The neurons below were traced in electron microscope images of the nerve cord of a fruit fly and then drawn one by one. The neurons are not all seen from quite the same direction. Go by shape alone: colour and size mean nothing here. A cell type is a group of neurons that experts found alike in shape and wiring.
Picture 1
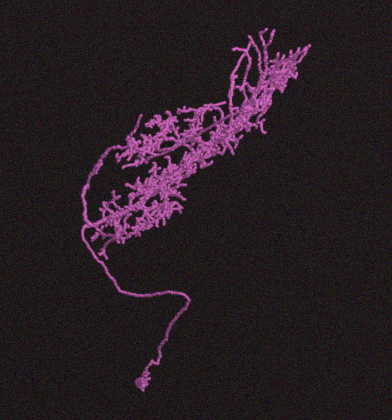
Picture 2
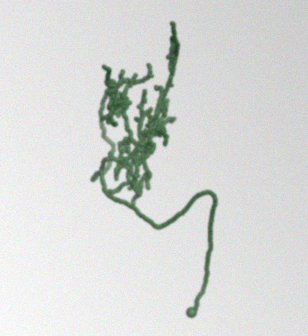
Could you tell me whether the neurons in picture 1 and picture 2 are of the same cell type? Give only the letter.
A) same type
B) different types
B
